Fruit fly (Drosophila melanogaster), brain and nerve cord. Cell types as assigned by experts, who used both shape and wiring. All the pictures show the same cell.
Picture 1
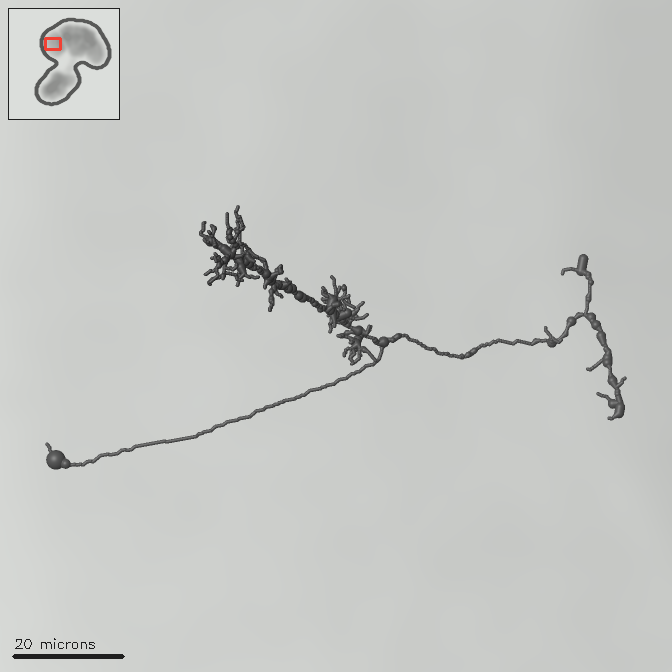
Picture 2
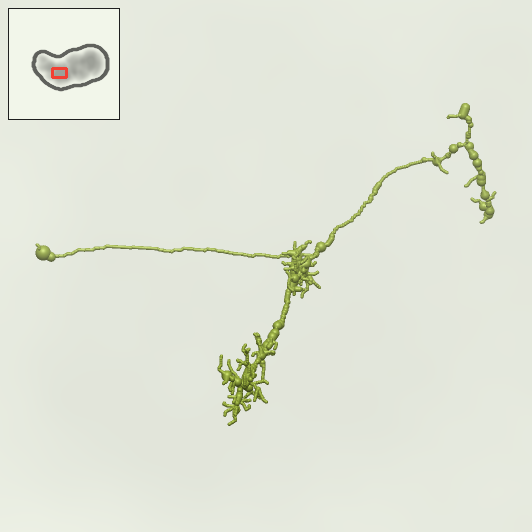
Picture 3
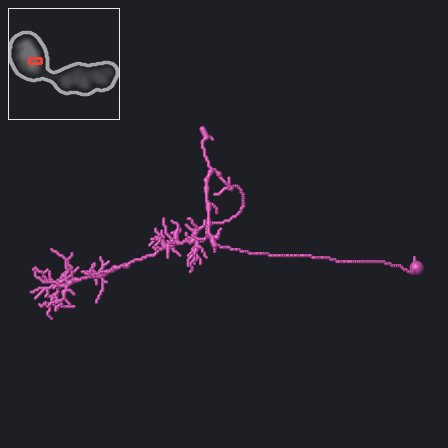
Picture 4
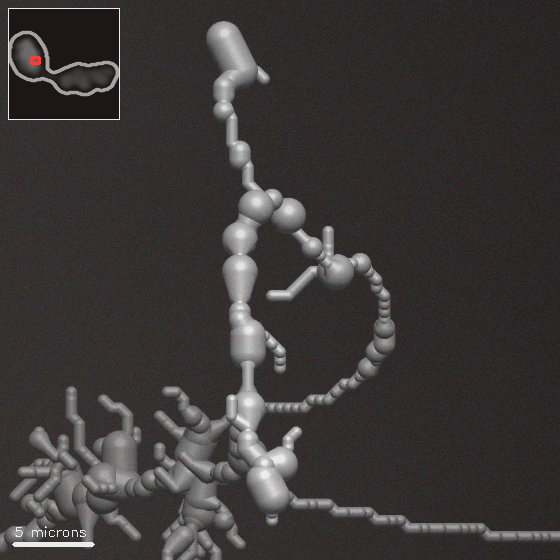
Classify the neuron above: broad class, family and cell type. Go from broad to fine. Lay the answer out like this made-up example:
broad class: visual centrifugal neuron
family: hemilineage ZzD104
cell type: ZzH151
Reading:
broad class: optic-lobe intrinsic neuron
family: T
cell type: T2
